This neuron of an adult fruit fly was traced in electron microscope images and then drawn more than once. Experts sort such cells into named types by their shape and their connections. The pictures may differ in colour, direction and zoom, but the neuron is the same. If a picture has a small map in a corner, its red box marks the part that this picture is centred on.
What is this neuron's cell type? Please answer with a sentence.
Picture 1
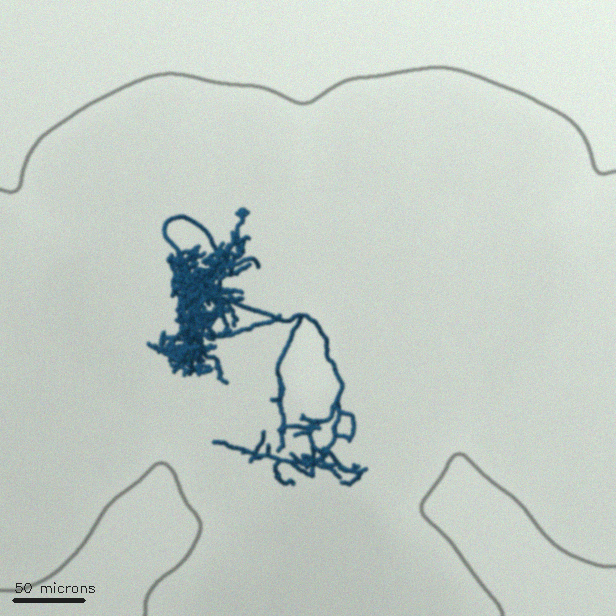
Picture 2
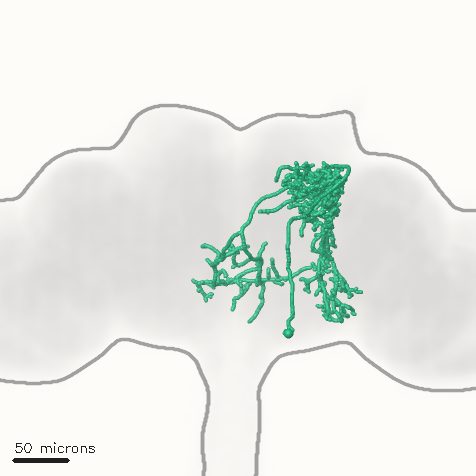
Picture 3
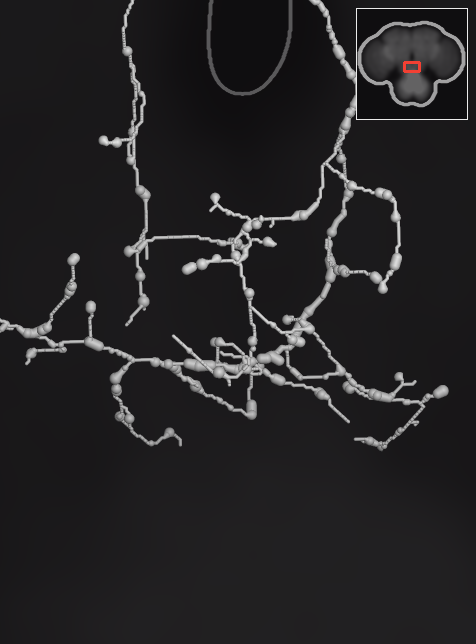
The cell type is LAL195.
